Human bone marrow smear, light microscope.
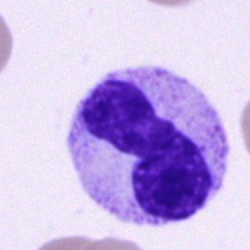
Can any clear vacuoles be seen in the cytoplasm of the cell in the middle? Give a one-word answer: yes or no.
No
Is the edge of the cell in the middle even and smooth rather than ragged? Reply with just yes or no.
Yes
